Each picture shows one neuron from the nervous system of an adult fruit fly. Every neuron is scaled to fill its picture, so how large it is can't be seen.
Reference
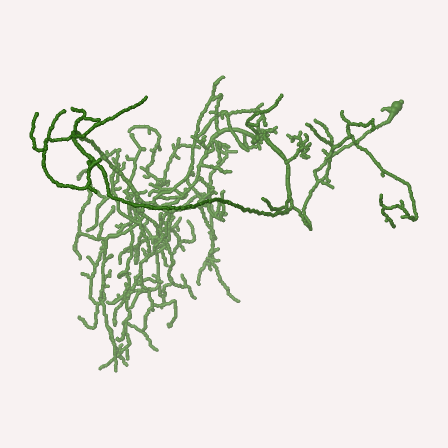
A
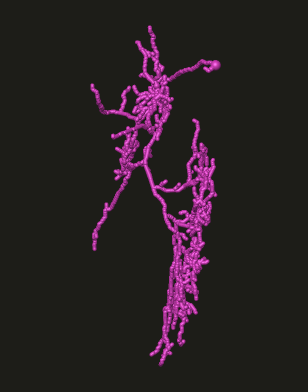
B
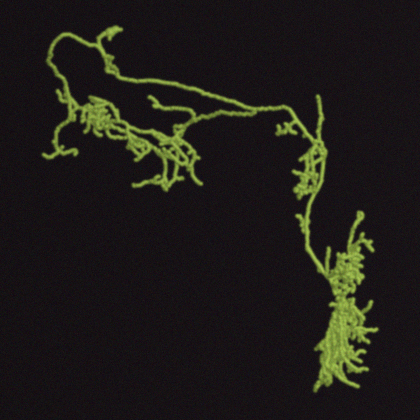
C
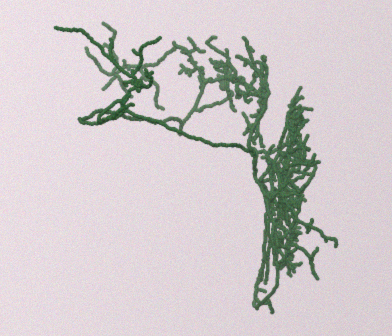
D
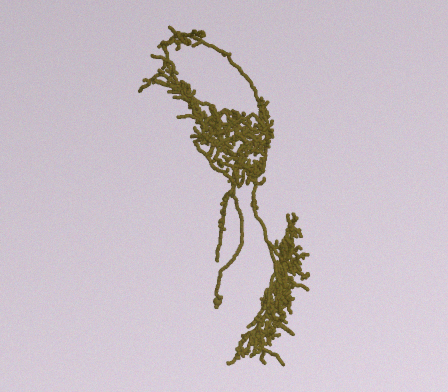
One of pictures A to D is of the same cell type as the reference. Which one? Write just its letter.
C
